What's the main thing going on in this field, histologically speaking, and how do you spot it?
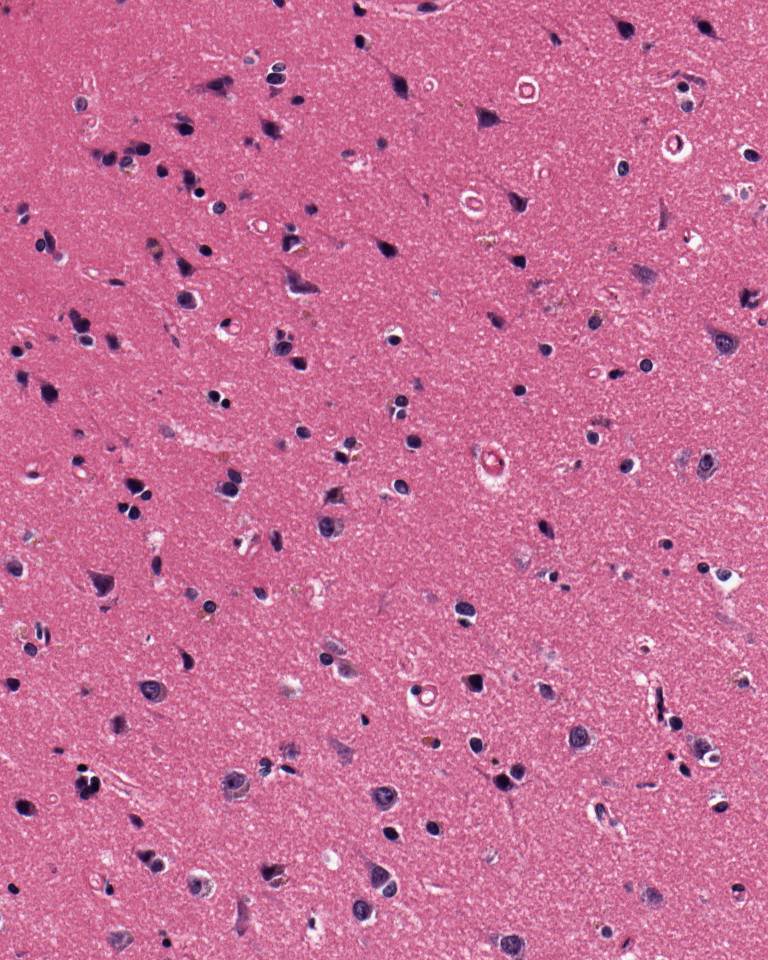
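That's cerebral cortex, mostly. The background is uniform, finely granular pink, cells loosely scattered singly, with no epithelium, glands or fat.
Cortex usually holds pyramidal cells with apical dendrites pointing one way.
The bigger triangular cells tapering into one process fit them. Most numerous are small round dark nuclei with little cytoplasm.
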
